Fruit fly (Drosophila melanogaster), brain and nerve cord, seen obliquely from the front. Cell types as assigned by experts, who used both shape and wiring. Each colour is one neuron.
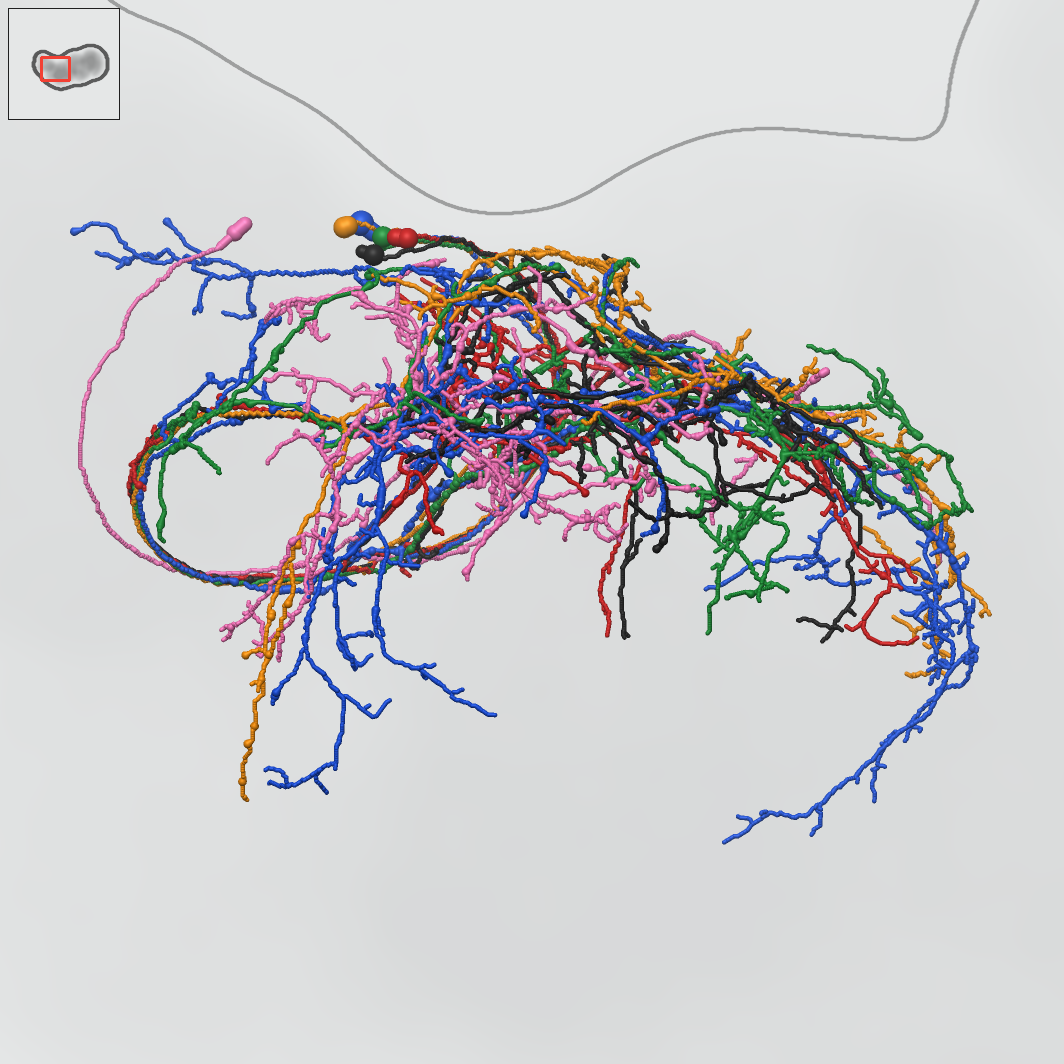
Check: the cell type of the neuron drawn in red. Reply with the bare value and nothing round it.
IN19B088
